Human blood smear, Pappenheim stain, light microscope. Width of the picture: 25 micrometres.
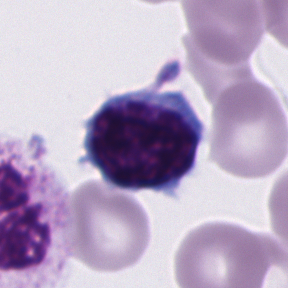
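Typical lymphocyte, about 10 micrometres across, with a nucleus of about 9 by 8 micrometres. The nucleus is a single oval mass without lobes or indentations; its chromatin is dark purple and coarsely clumped, with small paler patches between the clumps. A thin stalk-like projection ending in a small knob extends upward from the top of the cell. Short, fine spiky projections stick out from its left and lower edges.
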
